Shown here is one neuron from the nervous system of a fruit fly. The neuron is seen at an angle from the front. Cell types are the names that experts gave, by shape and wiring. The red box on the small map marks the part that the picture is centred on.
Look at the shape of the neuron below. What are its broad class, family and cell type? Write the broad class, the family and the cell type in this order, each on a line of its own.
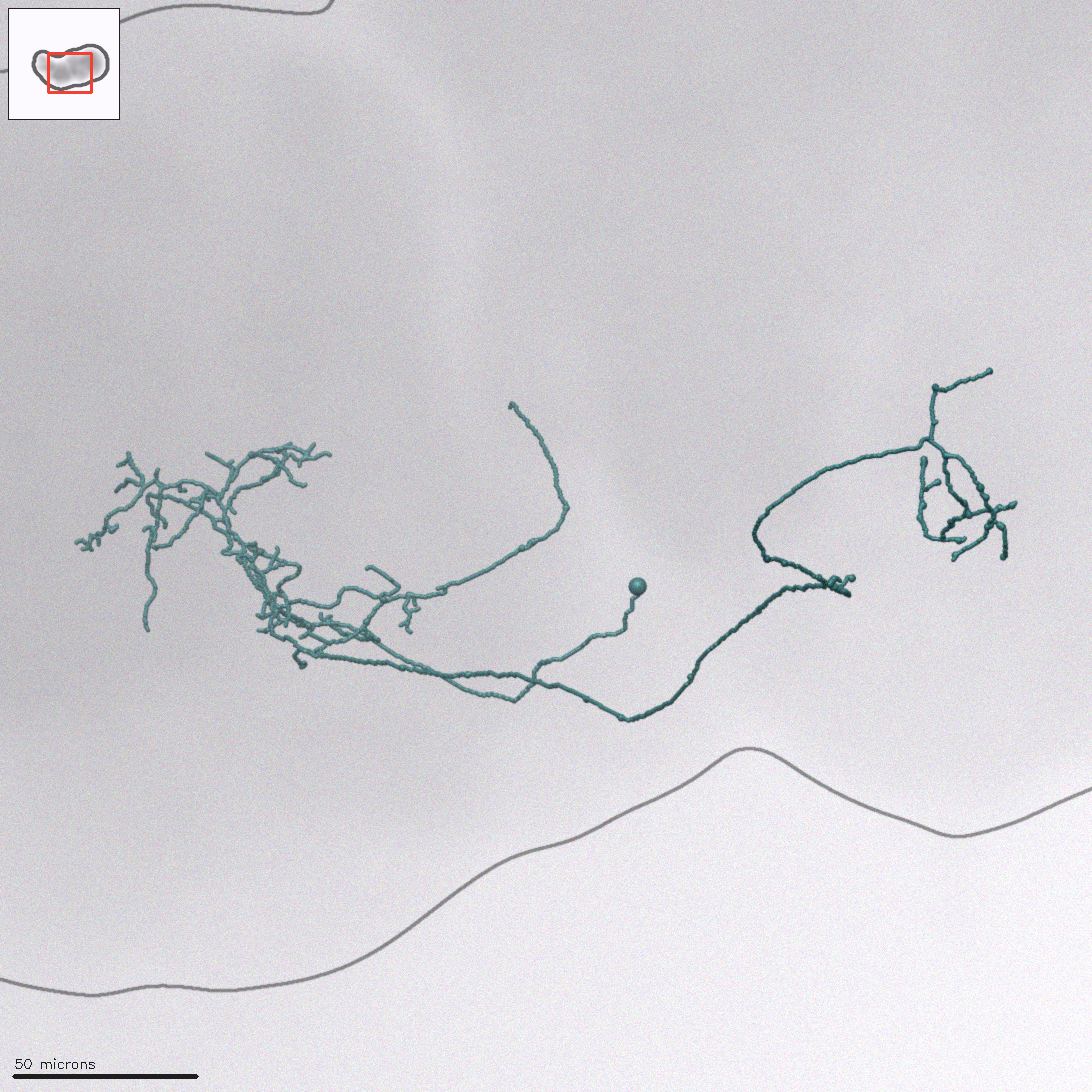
ascending neuron
hemilineage 08B
AN08B099_a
